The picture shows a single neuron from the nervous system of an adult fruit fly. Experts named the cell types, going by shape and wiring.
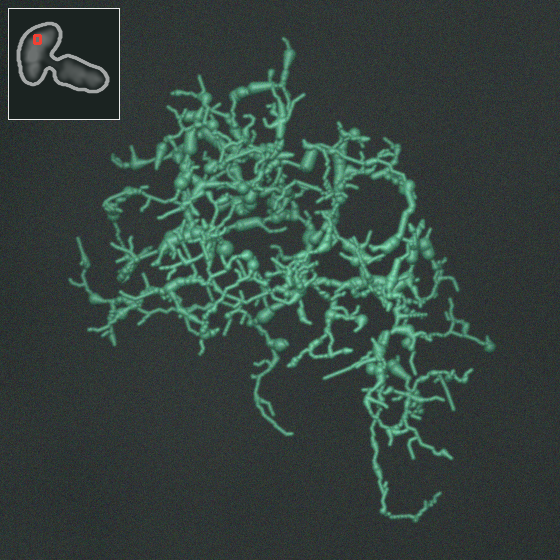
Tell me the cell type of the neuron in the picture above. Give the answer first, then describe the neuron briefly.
The cell type is CB1205. This is a central-brain intrinsic neuron. It is in the brain and does not reach the nerve cord. More than a hundred branch ends can be seen.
